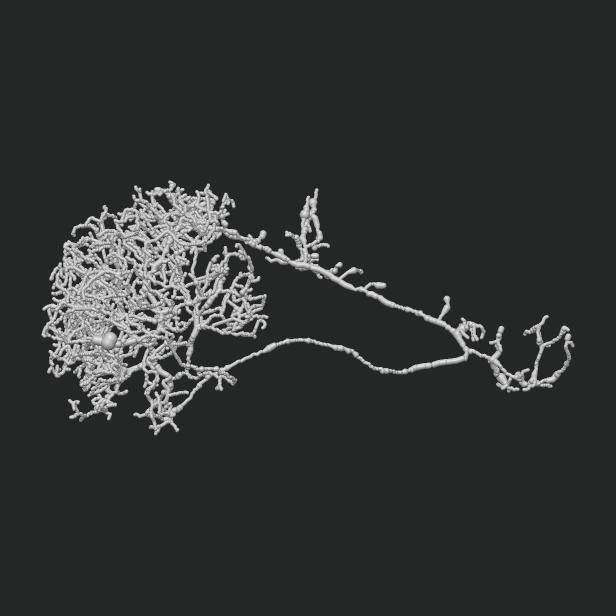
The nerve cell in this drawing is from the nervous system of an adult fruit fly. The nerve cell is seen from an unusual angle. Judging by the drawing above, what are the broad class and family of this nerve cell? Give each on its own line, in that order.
central-brain intrinsic neuron
hemilineage ALv1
